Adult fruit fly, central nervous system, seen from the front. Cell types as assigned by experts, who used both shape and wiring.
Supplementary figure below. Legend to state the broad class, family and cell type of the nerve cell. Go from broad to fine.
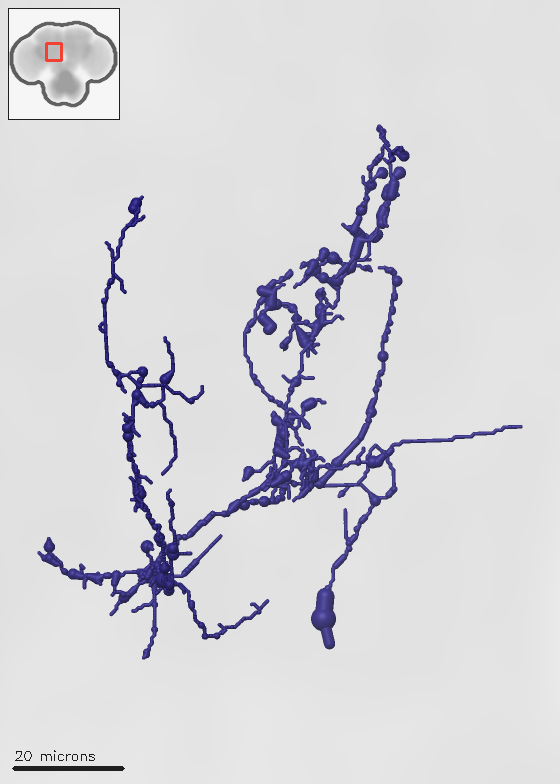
central-brain intrinsic neuron; hemilineage DM4_ventral; CB0380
